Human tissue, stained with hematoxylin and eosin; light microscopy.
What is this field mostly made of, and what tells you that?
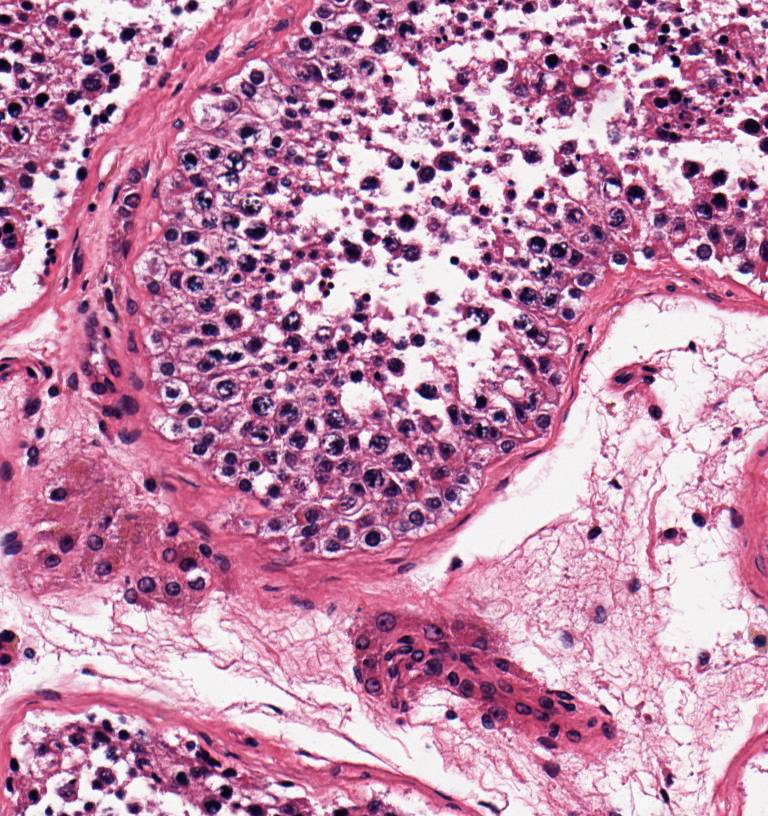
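Main structure: seminiferous tubule. Rounded tubular units cut across; the largest fills the upper centre; loose stroma between. Within the tubule: larger pale cells with round nuclei near the wall; small, dark, dense round nuclei crowded toward the centre.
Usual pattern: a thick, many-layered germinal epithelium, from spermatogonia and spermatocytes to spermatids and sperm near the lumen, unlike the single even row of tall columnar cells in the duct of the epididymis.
Between tubules, at lower centre and left edge: small clusters of polygonal cells, abundant pink cytoplasm, round nuclei.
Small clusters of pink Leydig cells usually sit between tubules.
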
